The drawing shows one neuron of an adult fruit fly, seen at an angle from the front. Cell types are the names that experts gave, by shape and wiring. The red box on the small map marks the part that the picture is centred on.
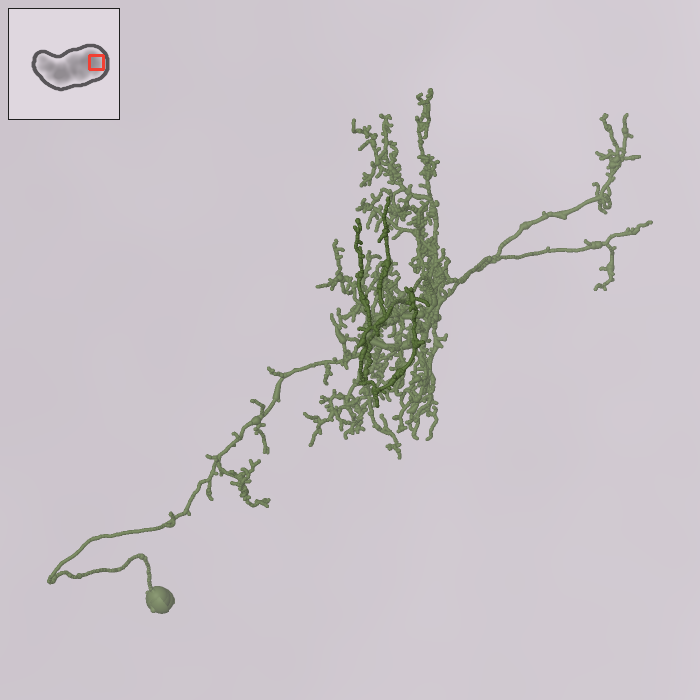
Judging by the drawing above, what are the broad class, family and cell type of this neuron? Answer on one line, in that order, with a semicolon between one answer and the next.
optic-lobe intrinsic neuron; Y; Y11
